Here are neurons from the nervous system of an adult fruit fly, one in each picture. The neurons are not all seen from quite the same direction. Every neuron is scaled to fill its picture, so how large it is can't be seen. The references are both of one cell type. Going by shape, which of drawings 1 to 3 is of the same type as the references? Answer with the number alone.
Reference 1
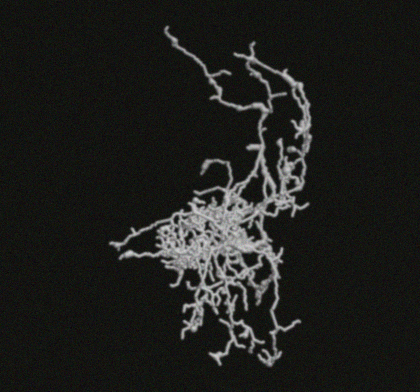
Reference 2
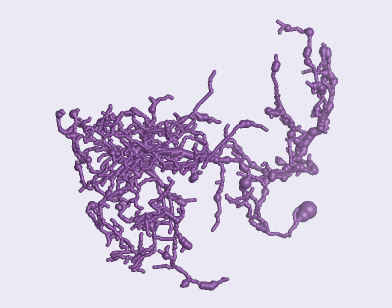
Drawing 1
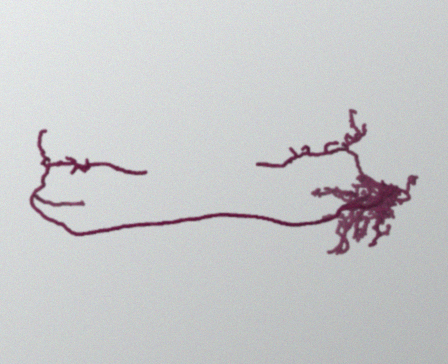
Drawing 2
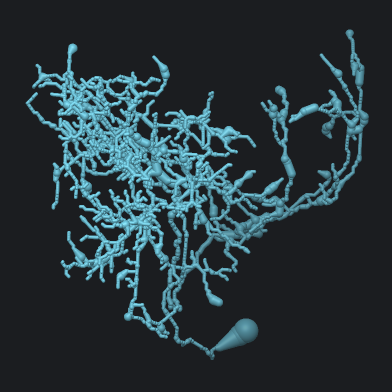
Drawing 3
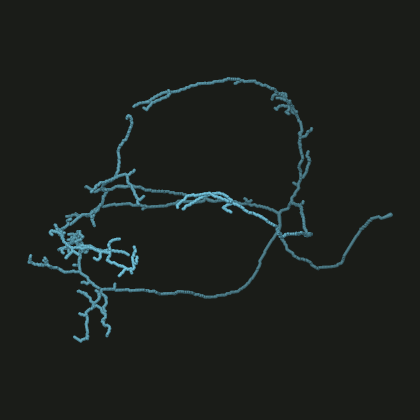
2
